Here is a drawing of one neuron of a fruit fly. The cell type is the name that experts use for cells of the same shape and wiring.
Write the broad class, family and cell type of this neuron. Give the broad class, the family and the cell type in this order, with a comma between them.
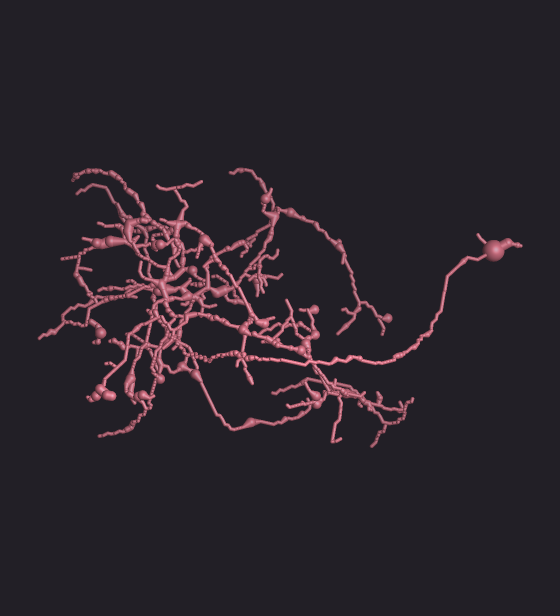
central-brain intrinsic neuron, hemilineage TRdm, GNG379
